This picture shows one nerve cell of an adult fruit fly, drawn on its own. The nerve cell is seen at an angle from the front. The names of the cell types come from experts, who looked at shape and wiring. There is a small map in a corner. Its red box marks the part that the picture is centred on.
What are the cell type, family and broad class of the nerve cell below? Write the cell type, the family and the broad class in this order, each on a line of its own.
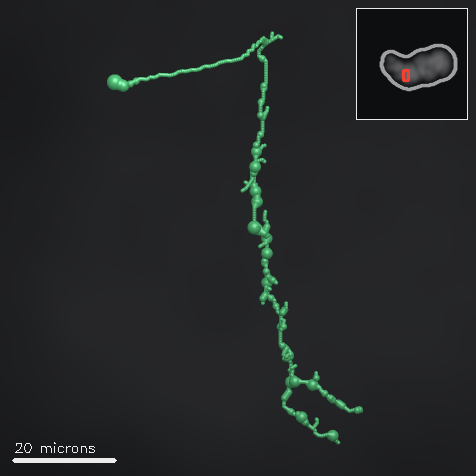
Dm3c
Dm
optic-lobe intrinsic neuron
